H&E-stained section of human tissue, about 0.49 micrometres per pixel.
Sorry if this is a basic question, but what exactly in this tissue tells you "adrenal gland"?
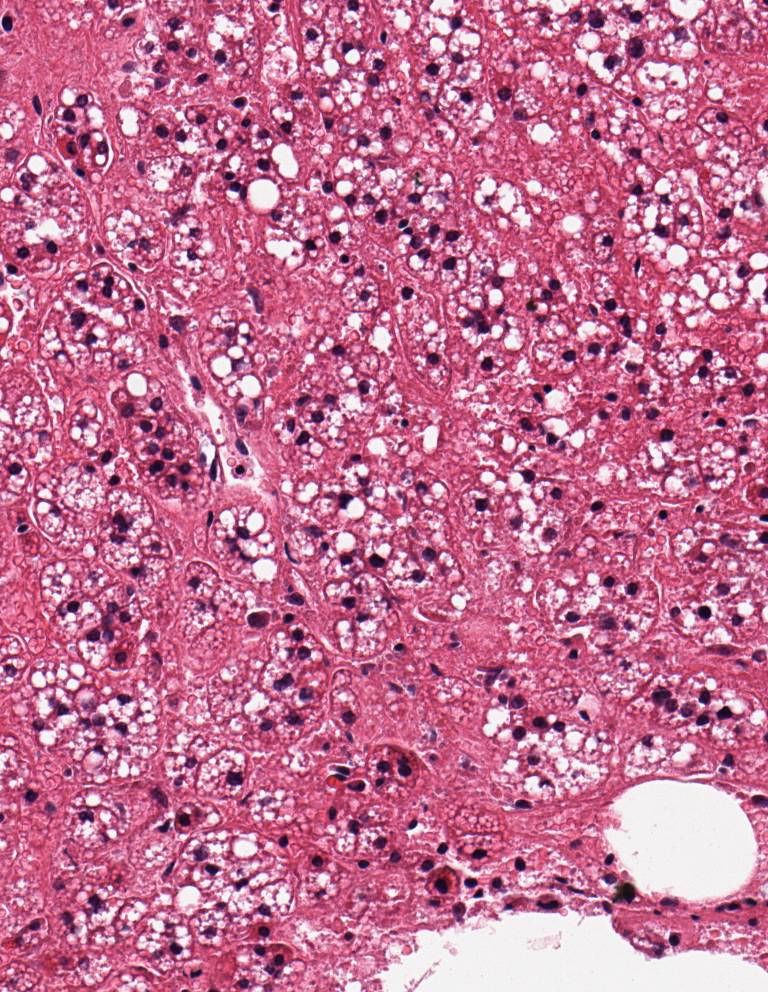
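This tissue is adrenal gland. Most of its cells have cytoplasm packed with many clear, round vacuoles. These vacuoles vary in size: many are small, and a few larger ones lie among them. The nuclei are small, round and darkly stained. The pink strands between the nests contain a few elongated dark nuclei.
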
